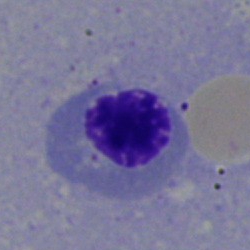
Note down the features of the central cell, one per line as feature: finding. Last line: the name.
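Outline: round to slightly oval, smooth edges
Nucleus: off-centre, toward upper right
Chromatin: dark purple, coarsely clumped, small paler gaps
Granules: none seen in cytoplasm
Cell: erythroblast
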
